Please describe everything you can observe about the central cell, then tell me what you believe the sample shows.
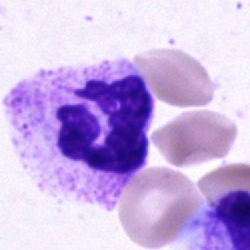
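An irregular outline, rather than a round one, bounds the cell. The nucleus is irregular and lumpy in outline, with a pale, curved cleft running into its middle. Abundant, pale lilac cytoplasm surrounds it. The cell is a segmented neutrophil.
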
